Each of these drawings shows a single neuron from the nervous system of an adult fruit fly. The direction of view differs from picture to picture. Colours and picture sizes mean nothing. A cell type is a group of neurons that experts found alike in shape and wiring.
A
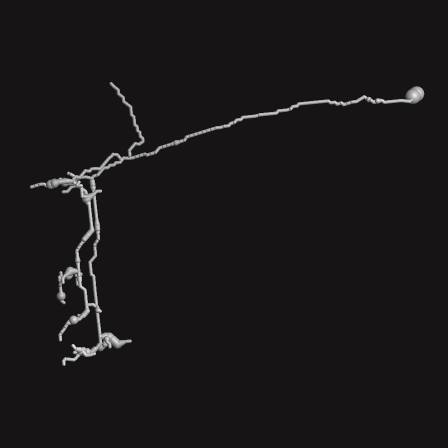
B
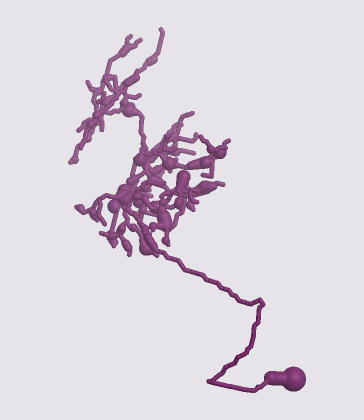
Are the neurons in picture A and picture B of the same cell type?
no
